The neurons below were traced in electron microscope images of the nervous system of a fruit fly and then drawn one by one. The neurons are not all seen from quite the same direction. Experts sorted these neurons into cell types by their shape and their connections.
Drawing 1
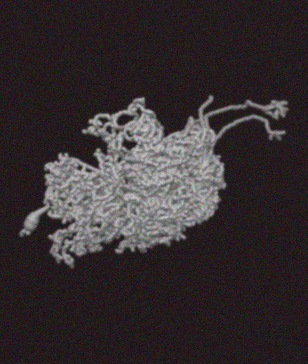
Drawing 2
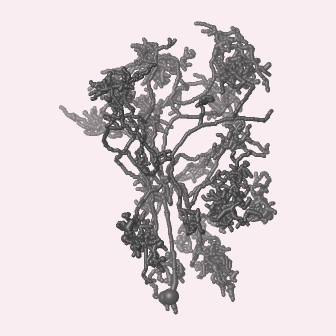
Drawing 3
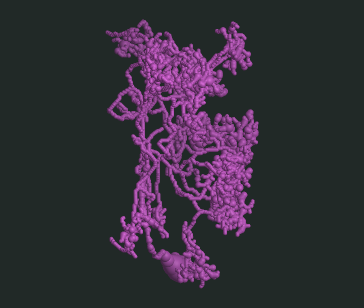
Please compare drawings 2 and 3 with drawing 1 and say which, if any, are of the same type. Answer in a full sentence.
None of them is of the same cell type.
